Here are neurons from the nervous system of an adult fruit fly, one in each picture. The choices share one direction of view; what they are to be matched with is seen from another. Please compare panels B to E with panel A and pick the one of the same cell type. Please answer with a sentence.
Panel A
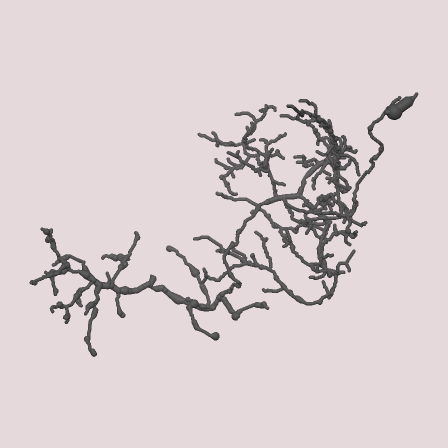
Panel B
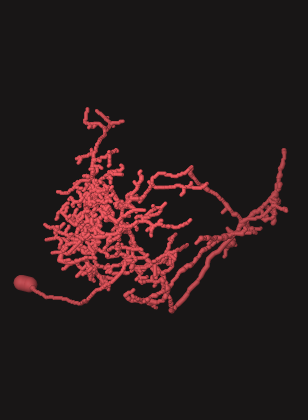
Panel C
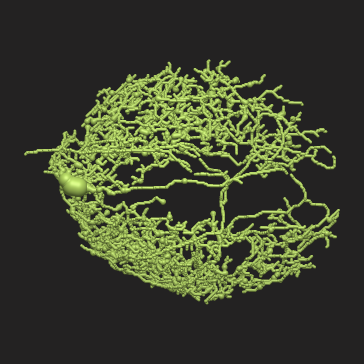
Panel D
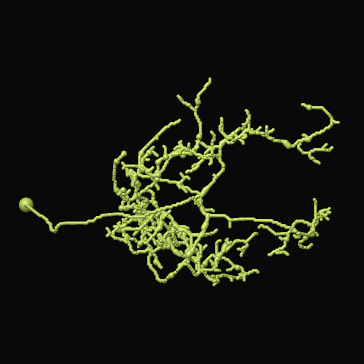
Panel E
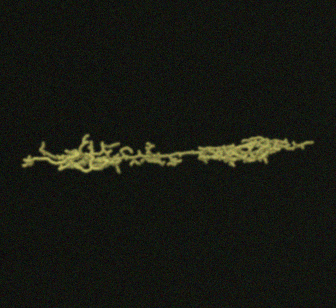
Panel B is of the same cell type.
